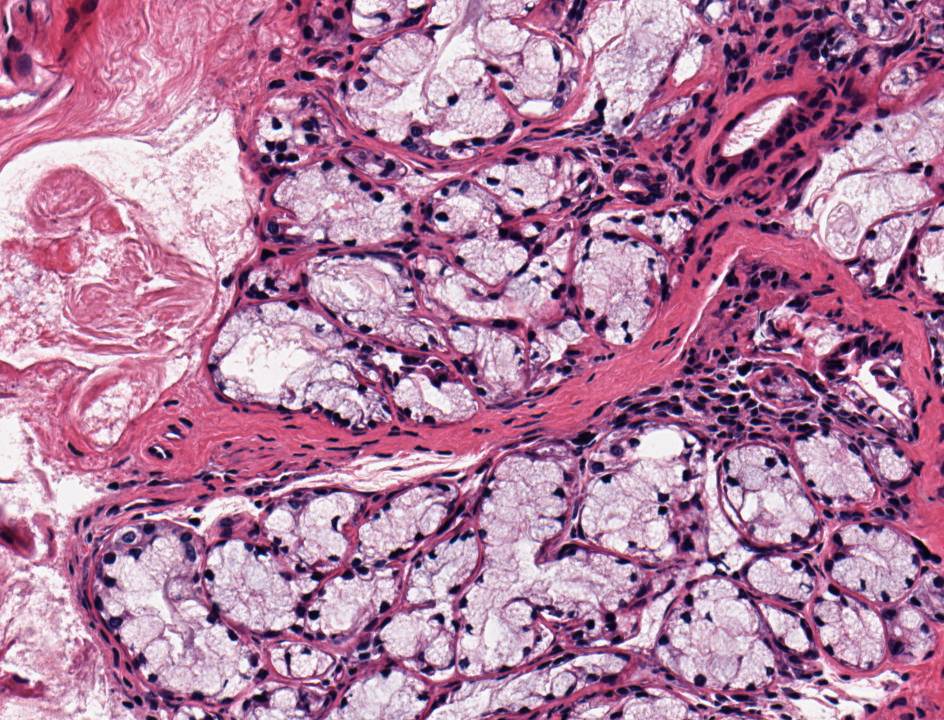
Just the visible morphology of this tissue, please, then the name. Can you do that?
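Arrangement: closely packed rounded acini fill most of the field, in one group above and one below a fibrous band. Acinar cytoplasm: pale, foamy and bubbly. Separation: only thin pink connective tissue strands between neighbouring acini in each group. Left edge: pale, loosely textured material with wavy pink strands, outside the acinar groups. Name: minor salivary gland.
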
